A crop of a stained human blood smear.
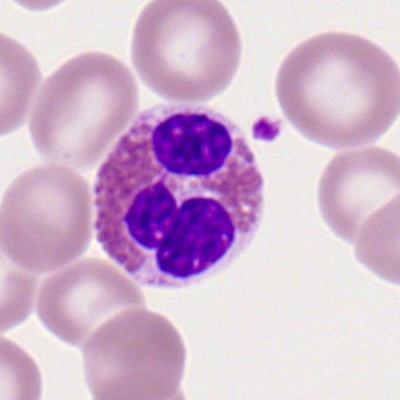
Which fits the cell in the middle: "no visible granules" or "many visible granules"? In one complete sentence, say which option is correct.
There are many visible granules in its cytoplasm.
